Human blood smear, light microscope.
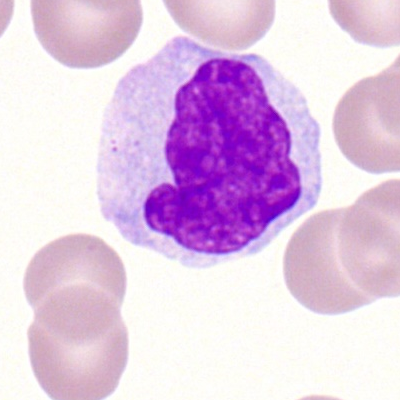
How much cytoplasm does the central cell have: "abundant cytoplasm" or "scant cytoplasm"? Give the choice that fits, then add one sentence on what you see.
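Abundant cytoplasm. The cytoplasm is plentiful and pale grey-blue.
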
